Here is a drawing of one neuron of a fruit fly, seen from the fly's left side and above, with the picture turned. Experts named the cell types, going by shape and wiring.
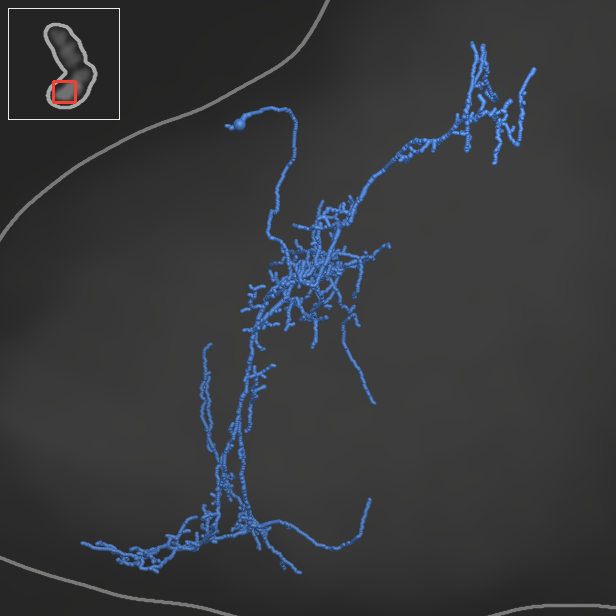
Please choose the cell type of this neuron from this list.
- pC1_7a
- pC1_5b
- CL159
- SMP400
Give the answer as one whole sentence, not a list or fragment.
By cell type, this neuron is classified as CL159.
